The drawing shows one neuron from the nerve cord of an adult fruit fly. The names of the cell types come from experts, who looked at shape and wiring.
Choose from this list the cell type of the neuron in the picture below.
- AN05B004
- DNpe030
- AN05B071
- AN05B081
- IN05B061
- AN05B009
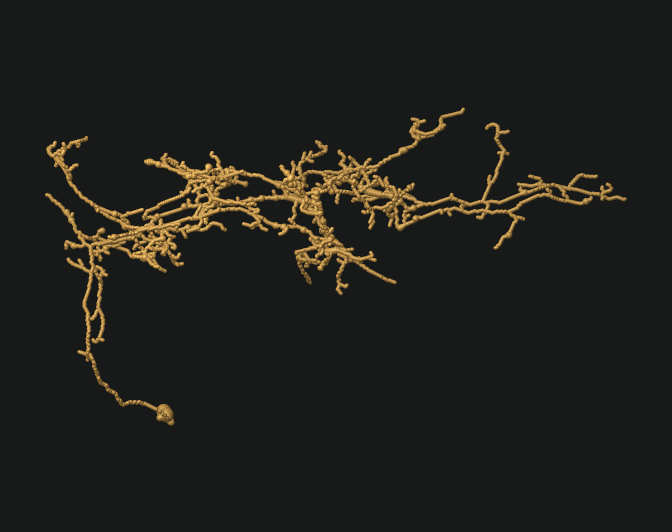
IN05B061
